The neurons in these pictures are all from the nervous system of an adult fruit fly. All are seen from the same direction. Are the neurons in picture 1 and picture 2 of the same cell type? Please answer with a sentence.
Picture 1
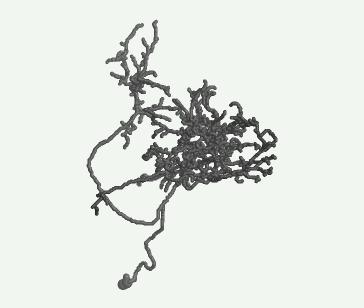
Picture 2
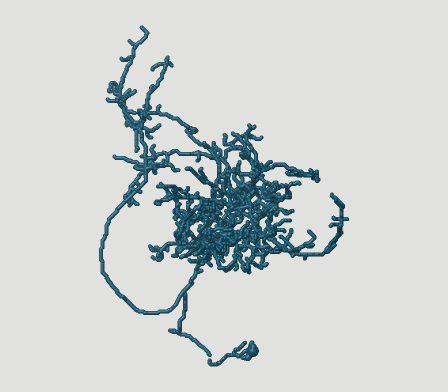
They are of the same cell type.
